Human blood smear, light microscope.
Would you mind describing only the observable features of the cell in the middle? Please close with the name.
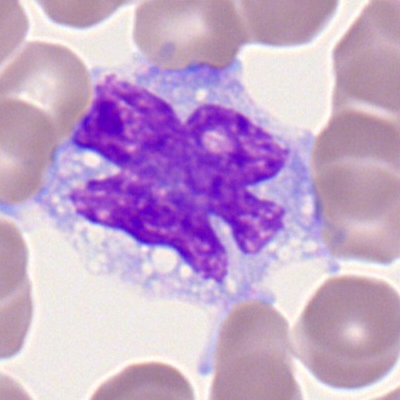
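Outline irregular, not smoothly round. Nucleus deeply folded into several broad lobes. Cytoplasm pale grey-blue, with many small clear vacuoles scattered through it. Cell: monocyte.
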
